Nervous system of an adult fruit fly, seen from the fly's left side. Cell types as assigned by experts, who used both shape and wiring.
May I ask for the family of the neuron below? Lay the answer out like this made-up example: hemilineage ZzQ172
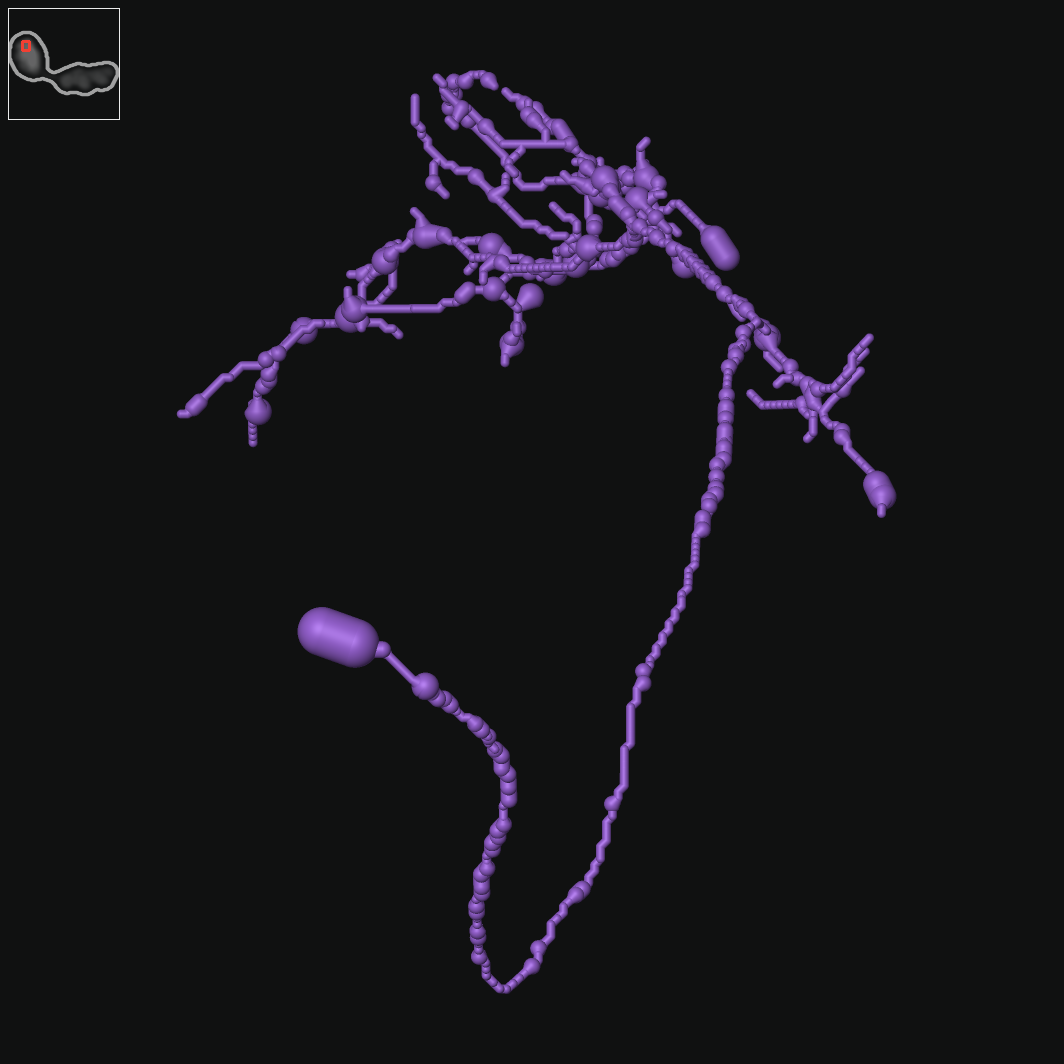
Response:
hemilineage SIPa1_ventral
